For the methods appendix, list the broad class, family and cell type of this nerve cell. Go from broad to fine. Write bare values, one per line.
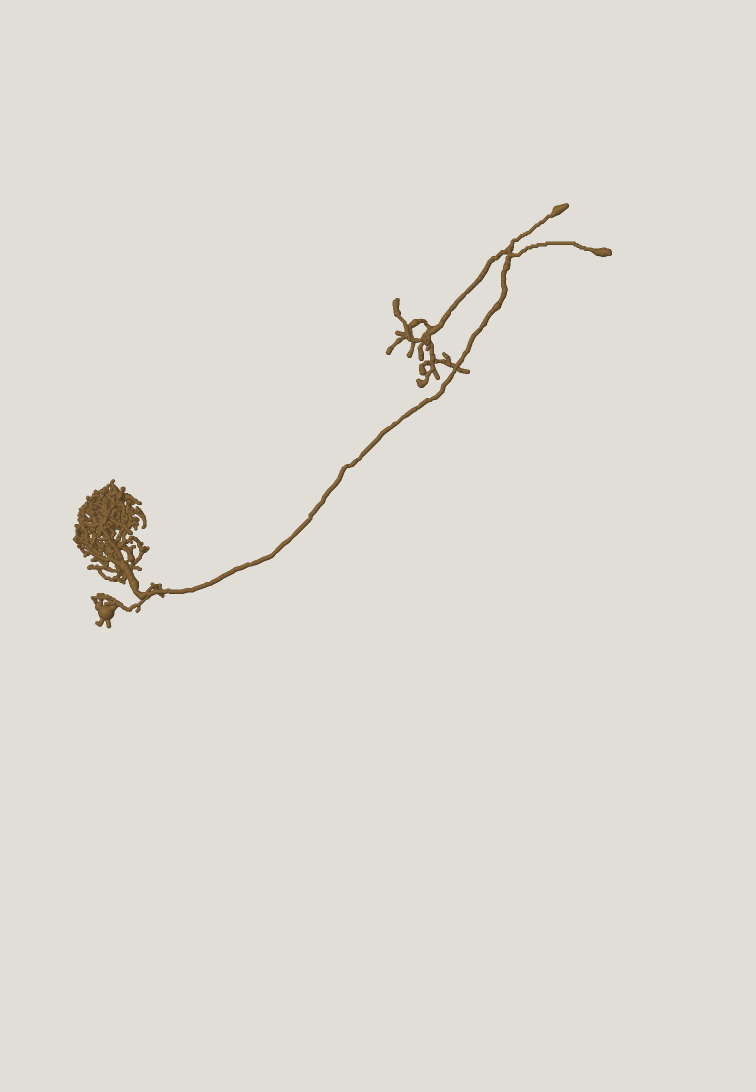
central-brain intrinsic neuron
hemilineage ALl1_ventral
DA1_lPN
